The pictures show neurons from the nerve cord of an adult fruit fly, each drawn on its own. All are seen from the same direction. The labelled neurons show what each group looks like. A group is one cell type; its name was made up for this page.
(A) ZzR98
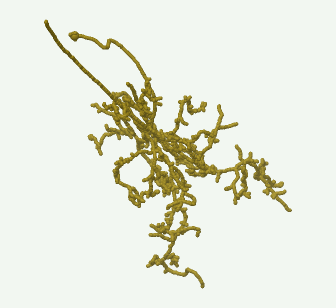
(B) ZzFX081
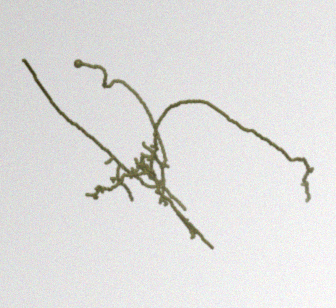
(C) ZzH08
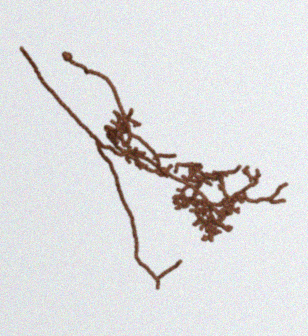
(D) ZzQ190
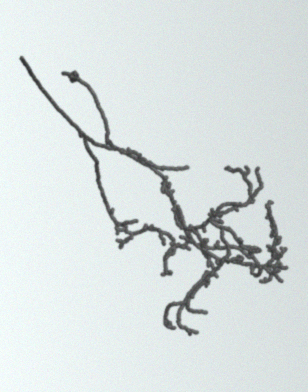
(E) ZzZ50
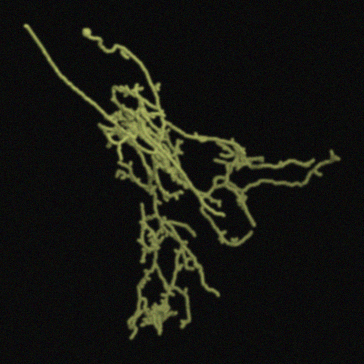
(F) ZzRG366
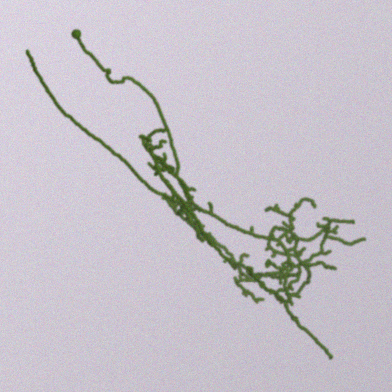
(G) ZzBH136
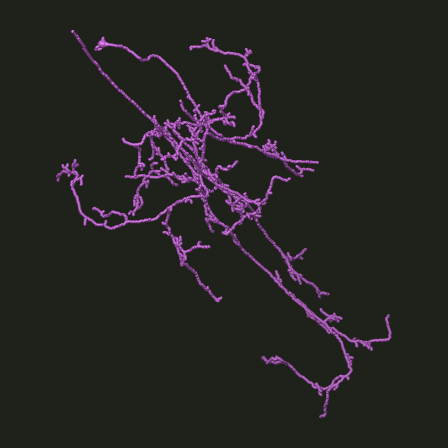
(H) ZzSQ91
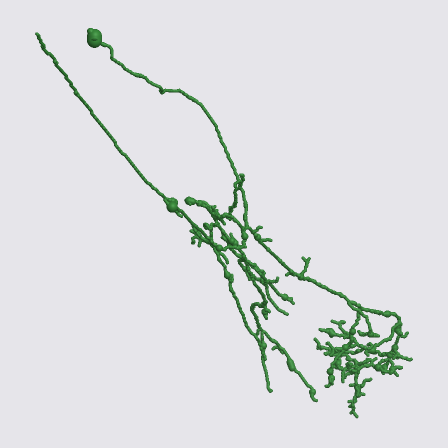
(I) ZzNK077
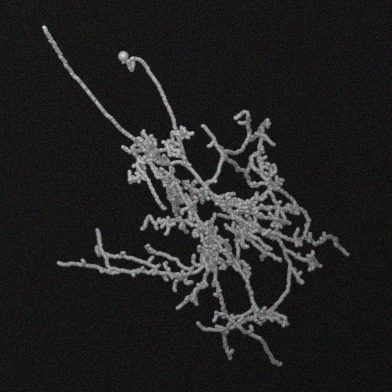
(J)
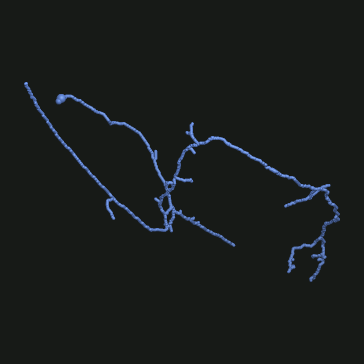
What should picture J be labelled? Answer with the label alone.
ZzFX081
